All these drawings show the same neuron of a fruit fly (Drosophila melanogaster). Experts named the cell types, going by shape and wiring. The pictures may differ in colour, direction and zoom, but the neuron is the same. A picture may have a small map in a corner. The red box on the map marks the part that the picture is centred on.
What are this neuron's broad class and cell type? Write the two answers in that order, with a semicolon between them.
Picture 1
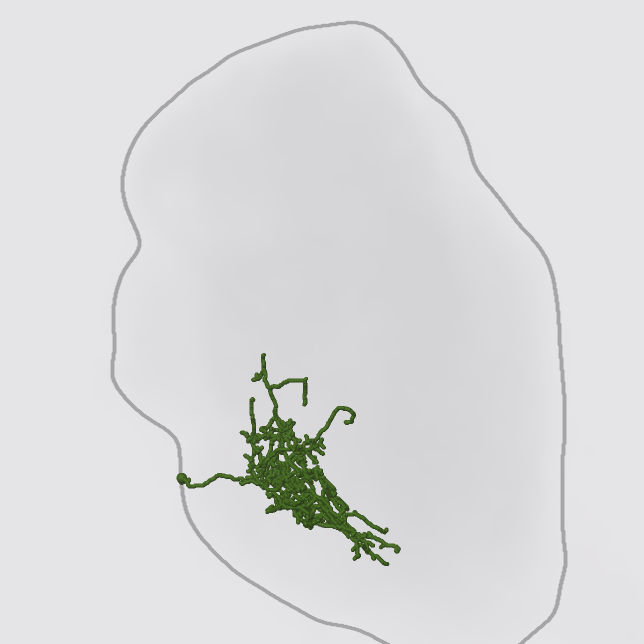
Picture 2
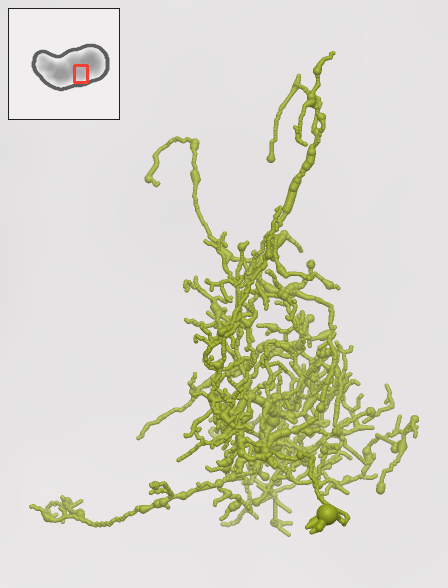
central-brain intrinsic neuron; GNG519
